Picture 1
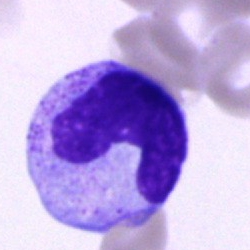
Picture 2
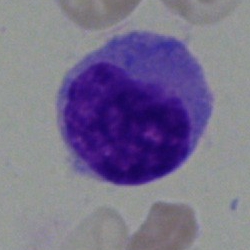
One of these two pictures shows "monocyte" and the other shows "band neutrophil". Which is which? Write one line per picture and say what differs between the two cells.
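In picture 1 we see a band neutrophil: Fine pinkish-purple granules are scattered through the cytoplasm.
In picture 2 we see a monocyte: No granules are visible in the cytoplasm.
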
